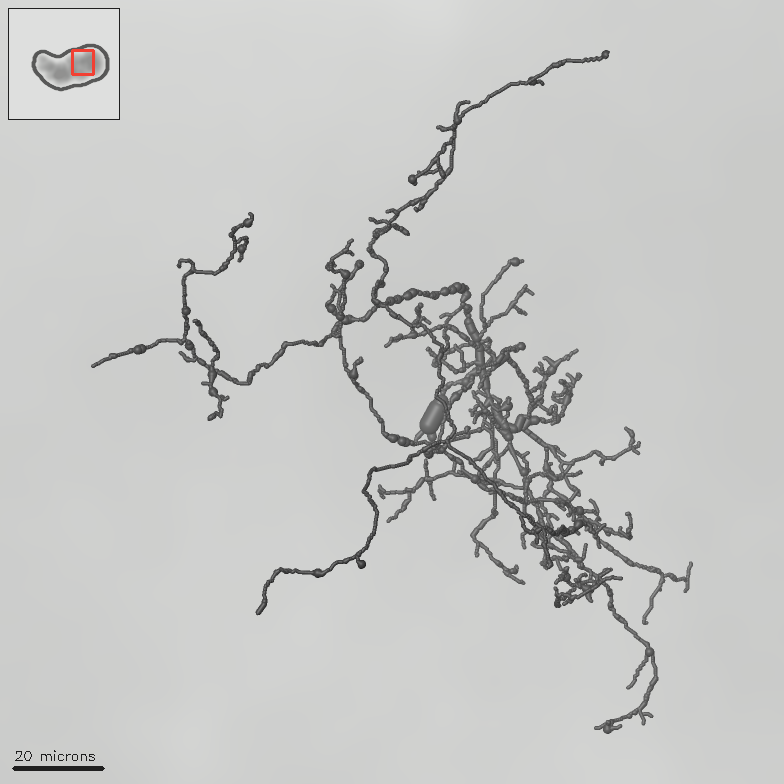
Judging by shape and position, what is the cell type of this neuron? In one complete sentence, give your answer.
As a matter of cell type, the neuron is PS240.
